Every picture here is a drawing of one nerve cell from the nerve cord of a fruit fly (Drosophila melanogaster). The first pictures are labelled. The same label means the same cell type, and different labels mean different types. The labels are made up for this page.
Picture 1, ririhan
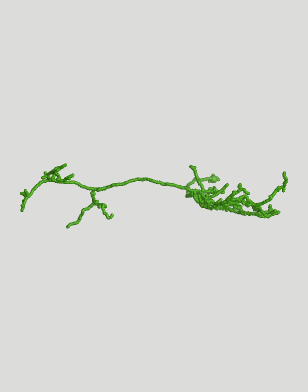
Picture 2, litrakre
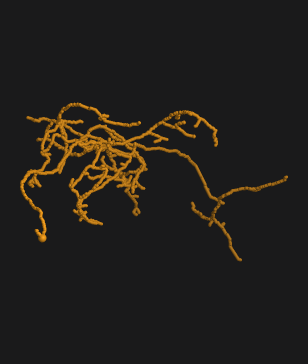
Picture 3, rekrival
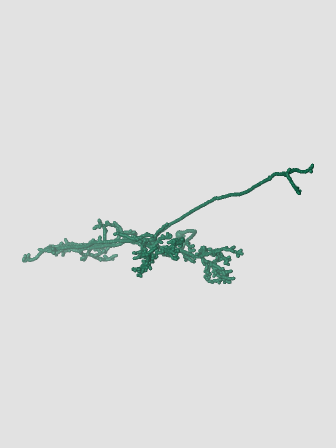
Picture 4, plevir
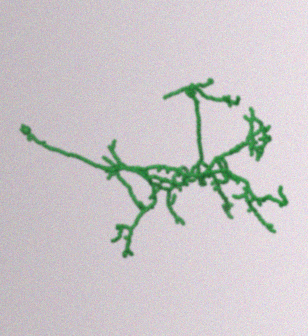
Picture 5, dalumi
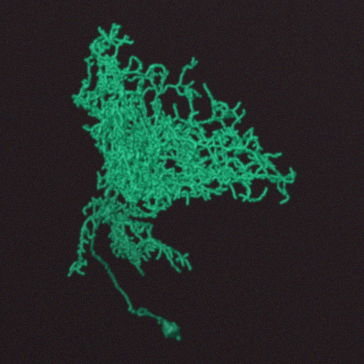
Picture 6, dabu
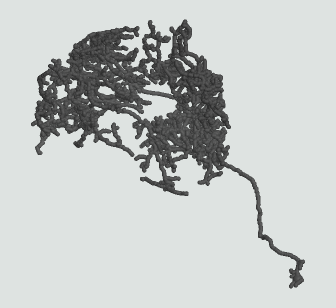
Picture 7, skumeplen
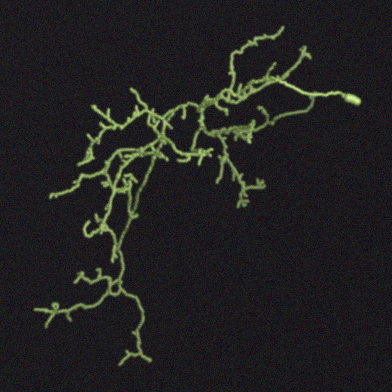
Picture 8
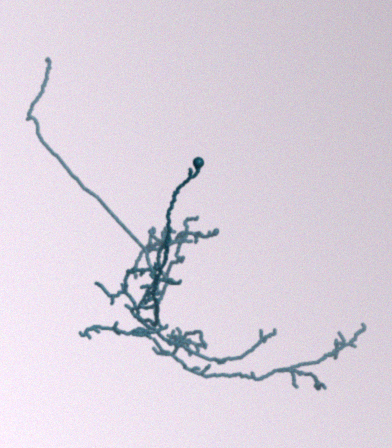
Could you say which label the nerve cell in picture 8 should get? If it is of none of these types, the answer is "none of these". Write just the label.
plevir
